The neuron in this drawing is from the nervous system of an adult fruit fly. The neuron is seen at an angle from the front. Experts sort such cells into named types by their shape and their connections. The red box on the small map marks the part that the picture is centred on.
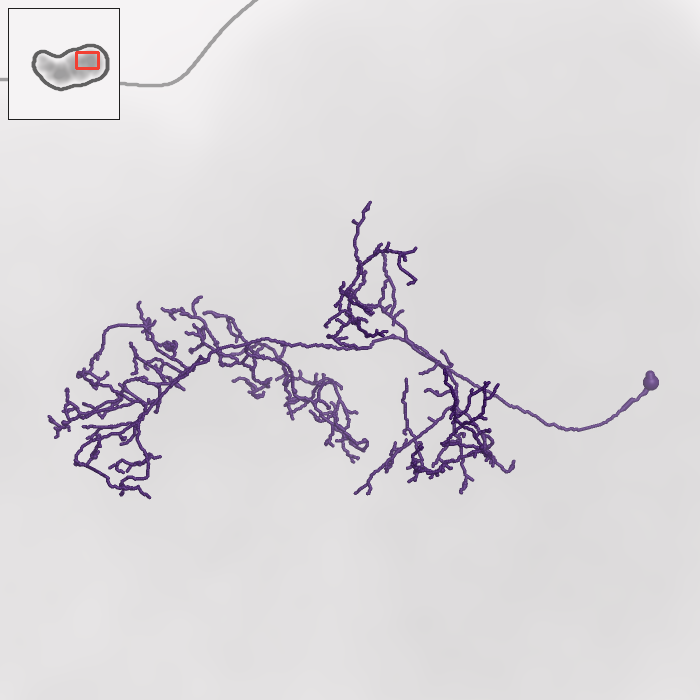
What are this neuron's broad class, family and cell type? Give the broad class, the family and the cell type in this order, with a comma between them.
central-brain intrinsic neuron, hemilineage AOTUv4_ventral, FB5E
